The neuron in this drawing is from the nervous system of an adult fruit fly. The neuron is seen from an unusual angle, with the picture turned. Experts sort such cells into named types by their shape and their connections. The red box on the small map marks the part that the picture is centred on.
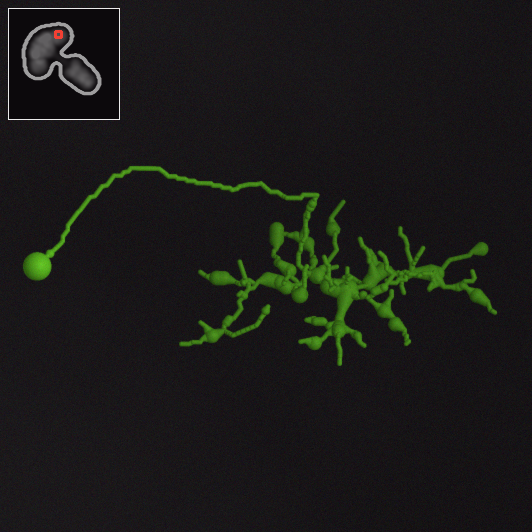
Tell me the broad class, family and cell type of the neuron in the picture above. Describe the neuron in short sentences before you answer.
It lies in the brain. The cell body is on the left of the picture. Its broad class is optic-lobe intrinsic neuron. Its family is Dm. The cell type is Dm15.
